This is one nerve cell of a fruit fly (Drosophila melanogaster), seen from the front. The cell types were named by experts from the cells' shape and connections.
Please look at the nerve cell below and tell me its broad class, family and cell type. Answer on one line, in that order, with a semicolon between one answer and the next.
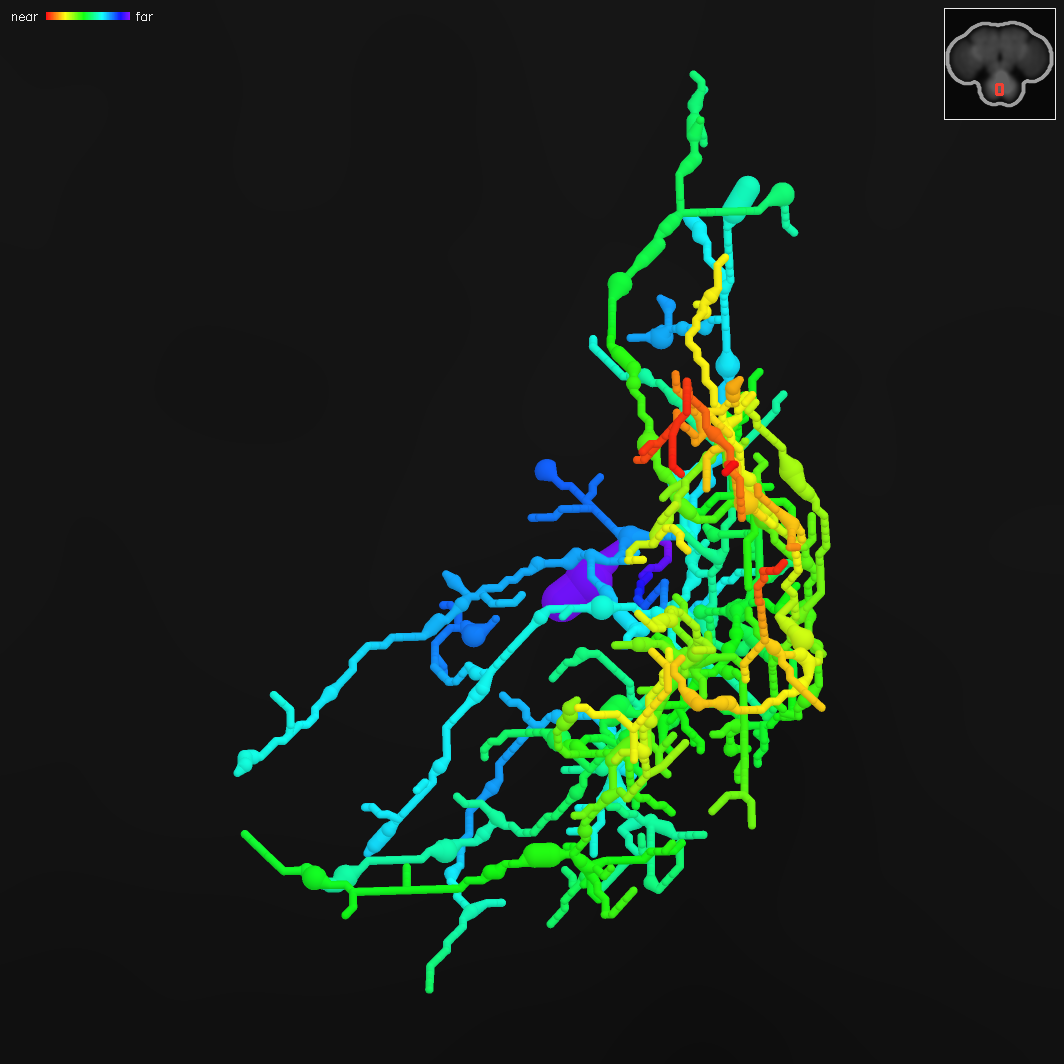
nerve-cord intrinsic neuron; hemilineage 01B; IN01B065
